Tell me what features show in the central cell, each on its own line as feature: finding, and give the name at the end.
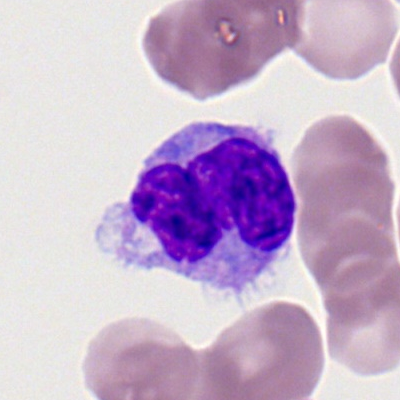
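Chromatin: dark purple, coarsely clumped
Cytoplasm colour: pale greyish blue
Cytoplasm extent: widest to the left of the nucleus
Projections: fine and hair-like, from the lower edge of the cell
Name: monocyte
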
